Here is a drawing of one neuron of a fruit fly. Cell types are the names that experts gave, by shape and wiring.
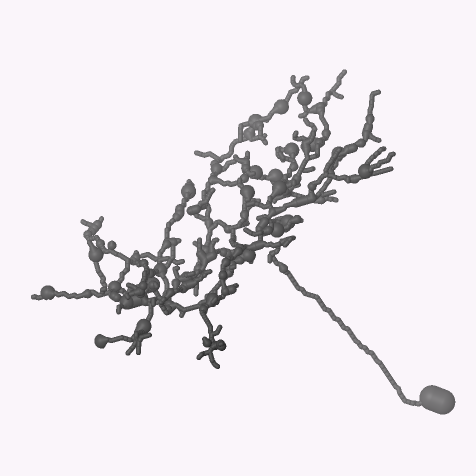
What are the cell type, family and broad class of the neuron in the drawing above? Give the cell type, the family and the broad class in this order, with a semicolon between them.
Cm5; Cm; optic-lobe intrinsic neuron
